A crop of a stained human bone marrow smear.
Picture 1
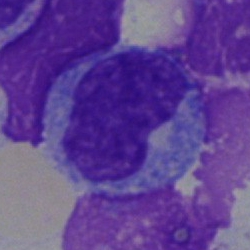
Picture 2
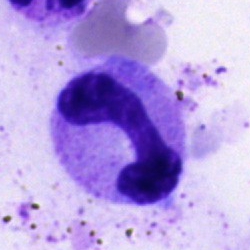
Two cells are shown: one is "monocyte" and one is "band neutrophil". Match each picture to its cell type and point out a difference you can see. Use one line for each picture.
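In picture 1 we see a monocyte: The nucleus fills most of the cell, leaving a rim of cytoplasm that is widest on the right.
In picture 2 we see a band neutrophil: The cytoplasm is abundant and pale lilac.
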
